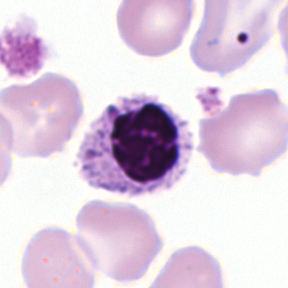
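Normoblast: dense, very dark purple chromatin broken by a few thin paler streaks; no visible nucleoli. Small dark purple granules scattered through cytoplasm, which shows no vacuoles.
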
